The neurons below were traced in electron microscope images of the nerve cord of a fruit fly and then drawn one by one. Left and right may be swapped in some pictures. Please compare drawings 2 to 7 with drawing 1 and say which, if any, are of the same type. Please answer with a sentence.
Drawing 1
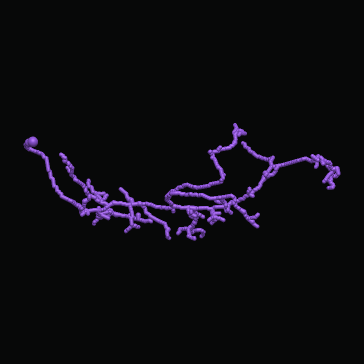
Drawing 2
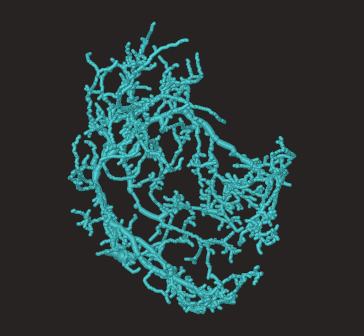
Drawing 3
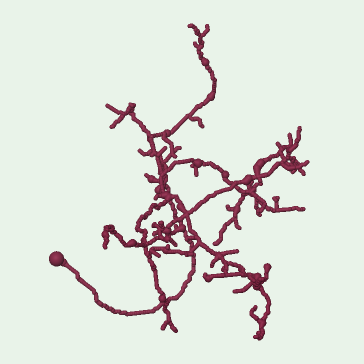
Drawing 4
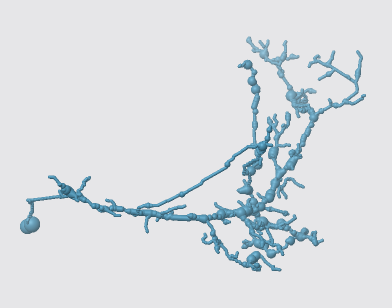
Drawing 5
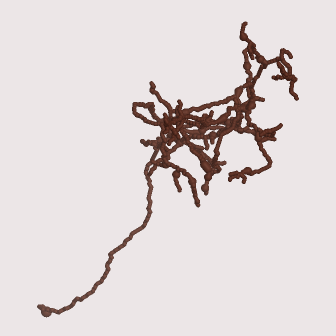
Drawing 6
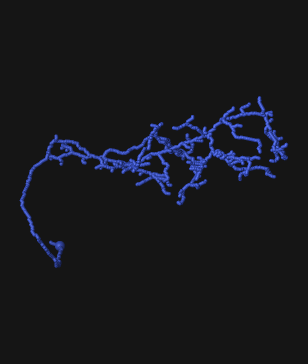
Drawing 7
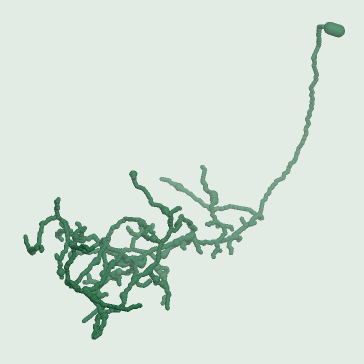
Drawing 3, drawing 5, drawing 6 and drawing 7 are of the same cell type.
